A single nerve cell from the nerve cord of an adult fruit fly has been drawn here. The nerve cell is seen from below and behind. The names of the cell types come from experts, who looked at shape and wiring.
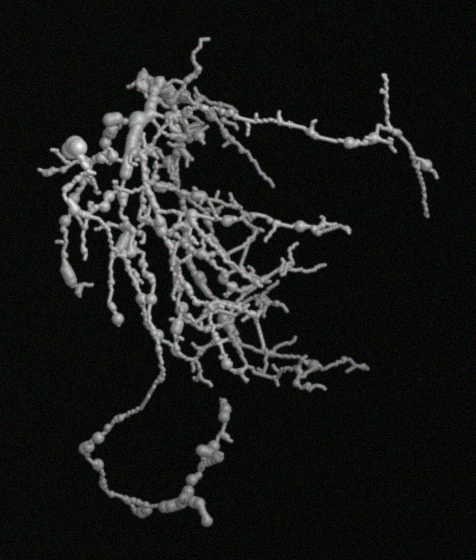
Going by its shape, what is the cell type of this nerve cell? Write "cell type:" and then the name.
cell type: IN20A.22A024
